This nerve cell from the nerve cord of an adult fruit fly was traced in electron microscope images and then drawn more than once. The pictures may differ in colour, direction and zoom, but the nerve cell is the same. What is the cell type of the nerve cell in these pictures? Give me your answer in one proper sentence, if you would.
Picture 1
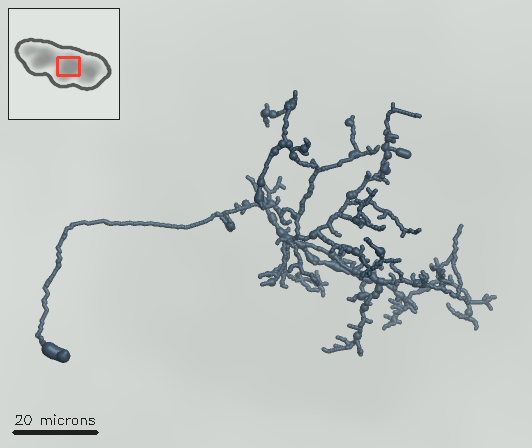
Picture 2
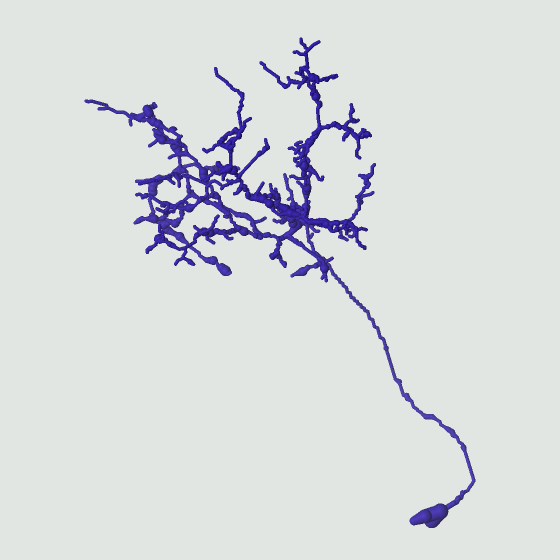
The cell type of this nerve cell is IN20A.22A065.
